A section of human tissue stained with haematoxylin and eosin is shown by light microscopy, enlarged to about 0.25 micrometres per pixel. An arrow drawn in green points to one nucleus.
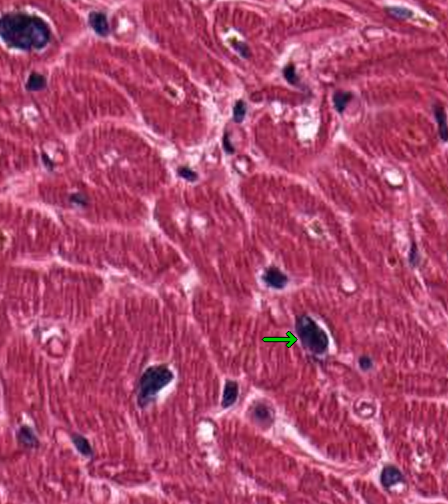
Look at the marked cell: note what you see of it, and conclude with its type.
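A thin clear crescent-shaped space borders the nucleus, most plainly along its right side. The nucleus sits in the middle of the fibre's width, with pink cytoplasm on either side of it. The cytoplasm is deep pink and shows fine streaks running lengthwise along the fibre. The cell lies among neighbouring fibres running roughly the same direction, separated from them by thin pale gaps. The marked nucleus belongs to a cardiomyocyte.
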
